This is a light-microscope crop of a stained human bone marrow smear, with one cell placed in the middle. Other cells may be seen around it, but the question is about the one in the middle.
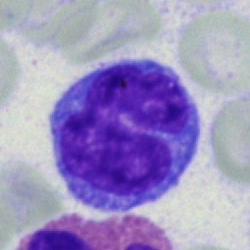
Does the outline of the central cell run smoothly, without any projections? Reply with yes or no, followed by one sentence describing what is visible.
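Yes. The cell outline is round and smooth.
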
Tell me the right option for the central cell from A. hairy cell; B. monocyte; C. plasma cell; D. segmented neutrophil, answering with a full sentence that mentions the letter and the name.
This one is option B, since the cell at the center is a monocyte.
